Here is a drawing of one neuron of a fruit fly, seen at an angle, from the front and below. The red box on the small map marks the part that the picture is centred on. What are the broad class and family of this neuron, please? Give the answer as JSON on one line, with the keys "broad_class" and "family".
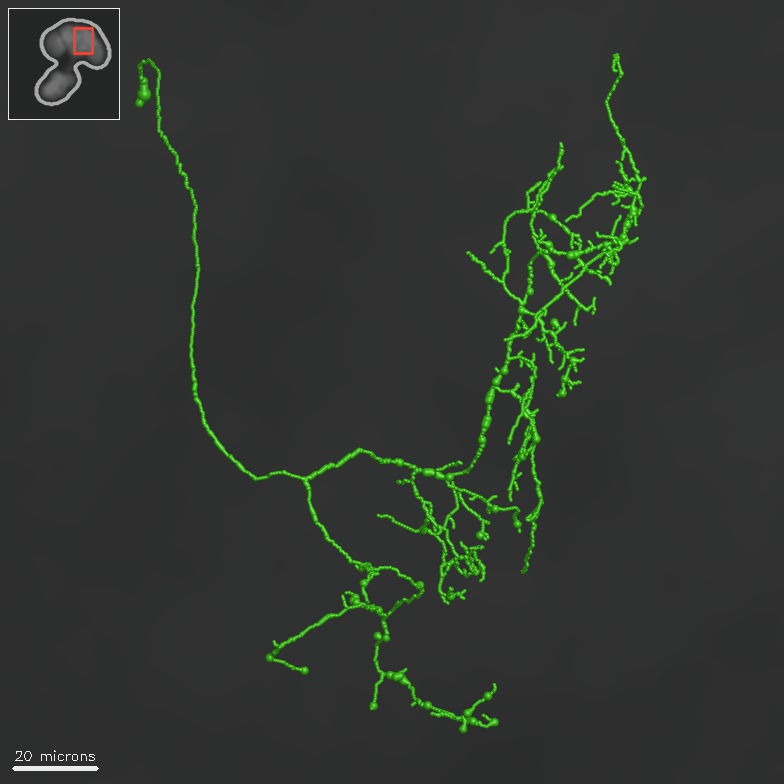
{"broad_class": "central-brain intrinsic neuron", "family": "hemilineage DM1_antero_ventral"}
